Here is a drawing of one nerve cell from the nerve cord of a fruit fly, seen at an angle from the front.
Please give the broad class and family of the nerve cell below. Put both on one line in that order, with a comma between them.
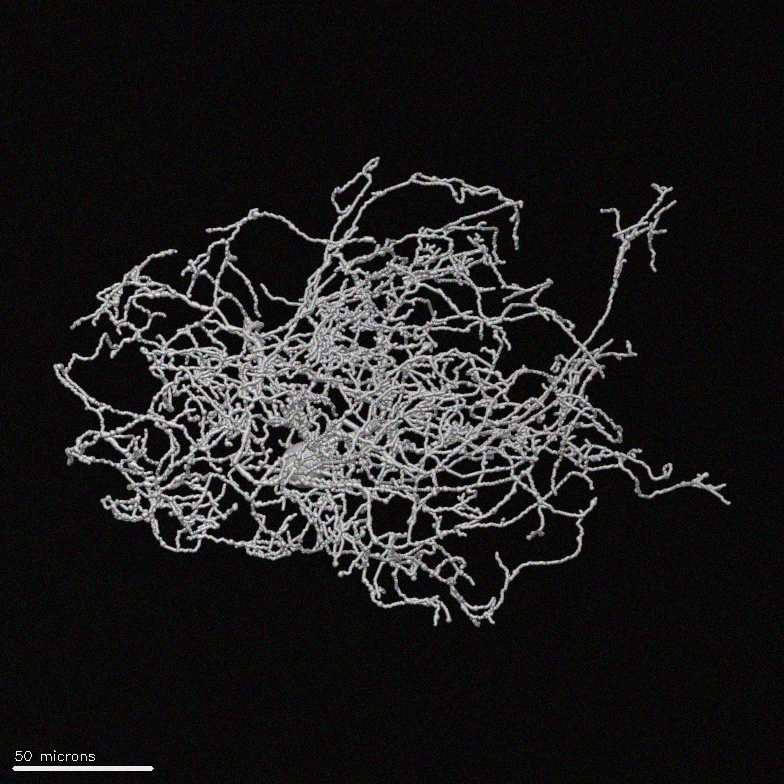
nerve-cord intrinsic neuron, hemilineage 27X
